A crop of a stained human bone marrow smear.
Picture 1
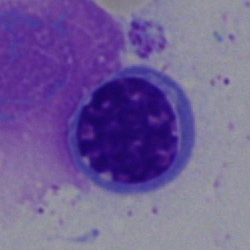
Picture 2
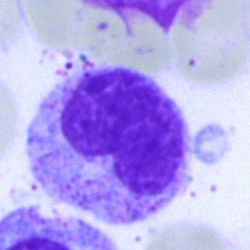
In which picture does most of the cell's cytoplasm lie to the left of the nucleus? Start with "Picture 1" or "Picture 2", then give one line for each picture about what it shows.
Picture 2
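Picture 1: The rim of cytoplasm is wider on the right side of the nucleus than on the left.
Picture 2: The nucleus sits toward the upper right of the cell, leaving most cytoplasm below and to the left.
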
